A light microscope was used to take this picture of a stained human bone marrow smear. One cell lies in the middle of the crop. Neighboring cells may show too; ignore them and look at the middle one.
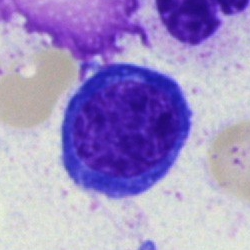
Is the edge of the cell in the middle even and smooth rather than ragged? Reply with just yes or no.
Yes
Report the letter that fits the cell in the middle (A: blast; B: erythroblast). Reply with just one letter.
B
